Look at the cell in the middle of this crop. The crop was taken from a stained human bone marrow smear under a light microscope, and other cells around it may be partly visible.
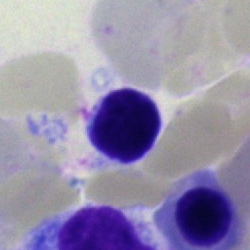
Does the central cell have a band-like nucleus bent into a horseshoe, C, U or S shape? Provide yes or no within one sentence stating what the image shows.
No, instead of a band, the nucleus forms a compact round or oval shape.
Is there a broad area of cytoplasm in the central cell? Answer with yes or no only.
No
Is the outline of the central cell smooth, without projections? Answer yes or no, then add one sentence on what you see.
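Yes. The cell has a round, smooth outline.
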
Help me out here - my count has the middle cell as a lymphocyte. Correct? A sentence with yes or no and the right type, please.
Yes, the cell found at the centre of the crop is a lymphocyte.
